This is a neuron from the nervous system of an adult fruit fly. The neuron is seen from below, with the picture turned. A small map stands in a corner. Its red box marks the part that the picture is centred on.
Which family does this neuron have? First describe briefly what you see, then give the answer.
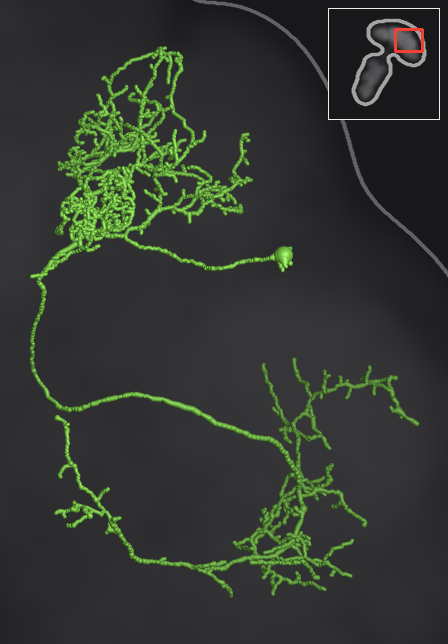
It is in the brain and does not reach the nerve cord. In this view it is taller than it is wide. Its broad class is central-brain intrinsic neuron. The family is hemilineage ALl1_ventral.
